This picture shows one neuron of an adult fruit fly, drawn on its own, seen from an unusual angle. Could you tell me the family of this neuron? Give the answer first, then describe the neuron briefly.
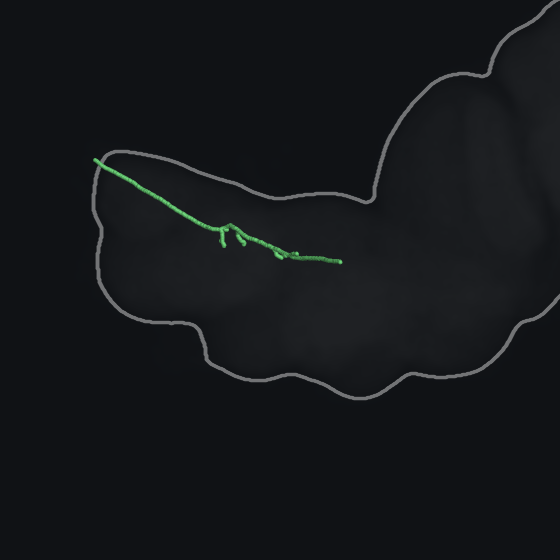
Its family is called class mechanosensory proprioceptive. It is a sensory neuron entering the nerve cord. No cell body is drawn. As drawn here it is wider than it is tall.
